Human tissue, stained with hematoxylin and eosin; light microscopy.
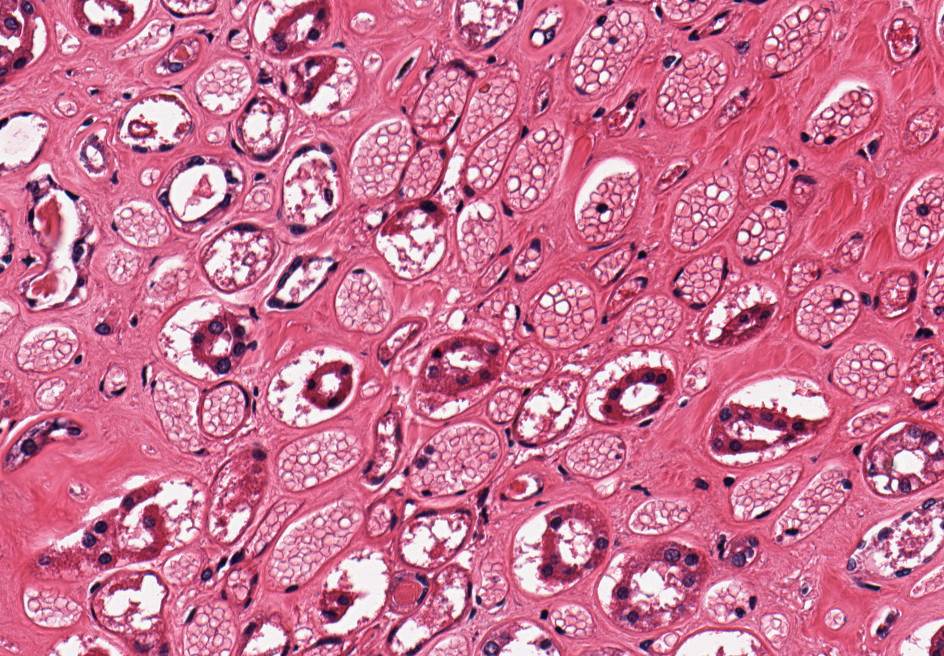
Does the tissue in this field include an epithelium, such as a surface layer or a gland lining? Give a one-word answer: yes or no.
Yes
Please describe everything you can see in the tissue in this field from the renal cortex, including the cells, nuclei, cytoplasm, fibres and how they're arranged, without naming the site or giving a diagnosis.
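Small rounded and oval units crowd the entire field, each separated from its neighbours by stroma of dense pink collagen with scattered small dark spindle-shaped nuclei. Many units are filled with cells whose cytoplasm is pale and finely bubbly, divided by thin pink partitions. No fat cells are seen anywhere.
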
